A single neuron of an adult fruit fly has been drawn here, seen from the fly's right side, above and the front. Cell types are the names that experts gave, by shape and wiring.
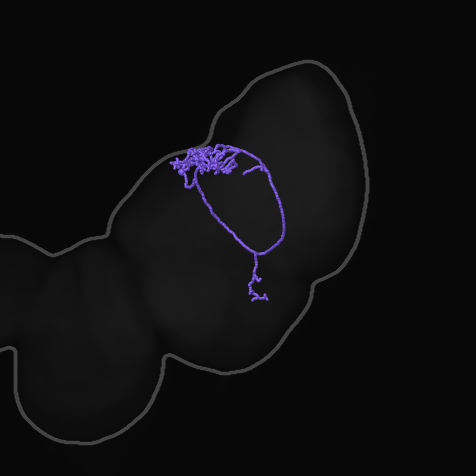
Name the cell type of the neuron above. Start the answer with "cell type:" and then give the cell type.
cell type: CB1858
